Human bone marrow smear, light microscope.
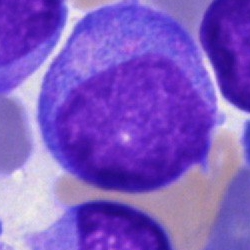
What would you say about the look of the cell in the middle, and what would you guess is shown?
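The outline, as I see it, is round and smooth. The chromatin looks finely stippled rather than coarsely clumped. Around it, the cytoplasm forms a moderate crescent-shaped rim that stains blue. This is a blast.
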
